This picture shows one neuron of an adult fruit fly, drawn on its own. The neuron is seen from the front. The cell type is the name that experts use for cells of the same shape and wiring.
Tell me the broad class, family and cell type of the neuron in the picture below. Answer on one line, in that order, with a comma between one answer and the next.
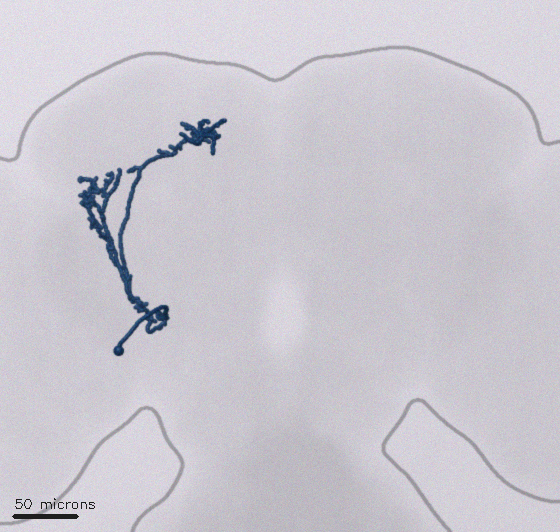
central-brain intrinsic neuron, hemilineage WEDa2, PLP026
